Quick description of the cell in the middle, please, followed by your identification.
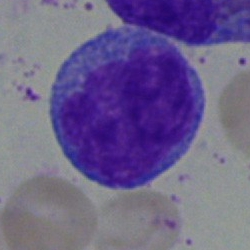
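A round, smooth outline encloses this cell. Most of the cell is taken up by the nucleus. The cytoplasm is blue, and its rim is widest along the upper left side. This cell is a blast.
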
